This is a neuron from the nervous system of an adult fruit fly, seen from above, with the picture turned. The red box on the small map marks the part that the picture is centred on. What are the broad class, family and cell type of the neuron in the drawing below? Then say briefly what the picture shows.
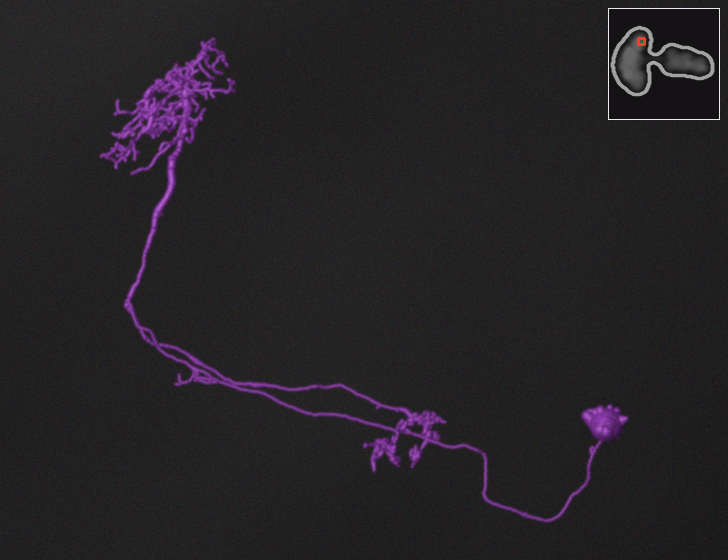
Its broad class is optic-lobe intrinsic neuron. The family is T. Its cell type is T4d. It is in the brain and does not reach the nerve cord. Dozens of branch ends can be seen.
